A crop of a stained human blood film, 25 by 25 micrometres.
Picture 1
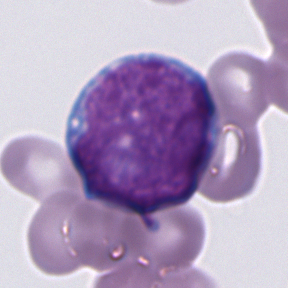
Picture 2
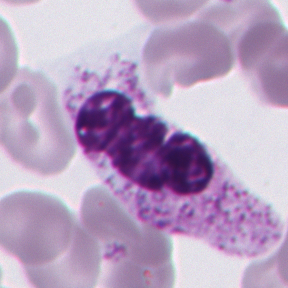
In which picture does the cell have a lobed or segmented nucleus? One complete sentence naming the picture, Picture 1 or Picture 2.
In Picture 2 the cell's nucleus is segmented rather than one mass.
